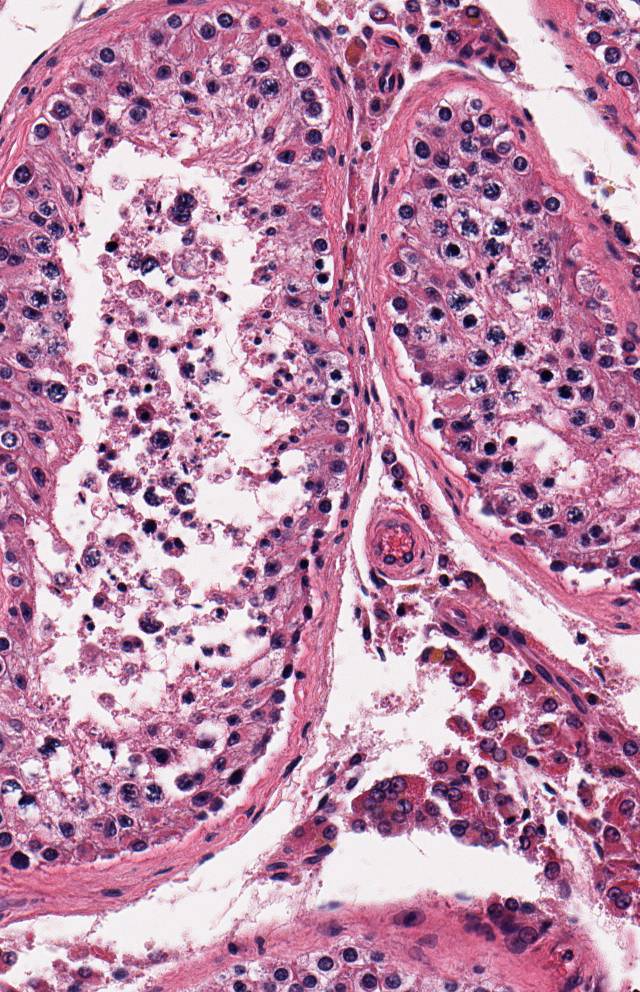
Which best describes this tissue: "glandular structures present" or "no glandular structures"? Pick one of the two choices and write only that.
Glandular structures present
